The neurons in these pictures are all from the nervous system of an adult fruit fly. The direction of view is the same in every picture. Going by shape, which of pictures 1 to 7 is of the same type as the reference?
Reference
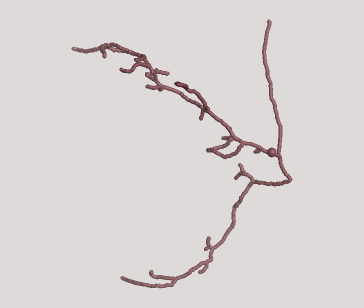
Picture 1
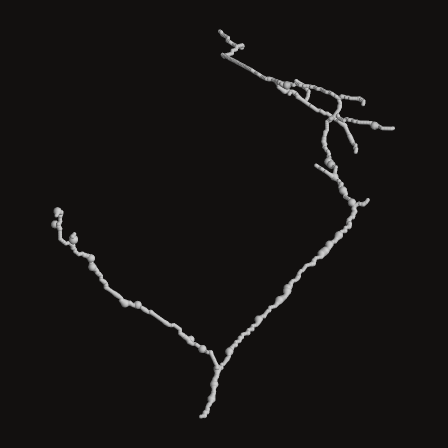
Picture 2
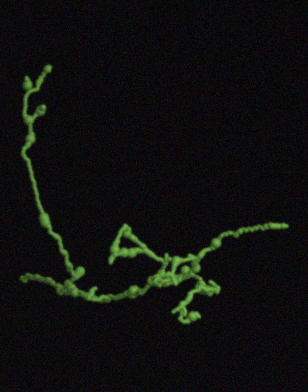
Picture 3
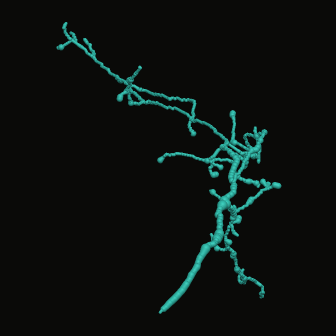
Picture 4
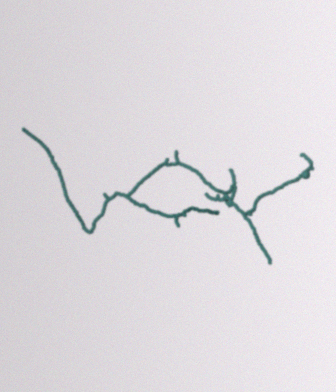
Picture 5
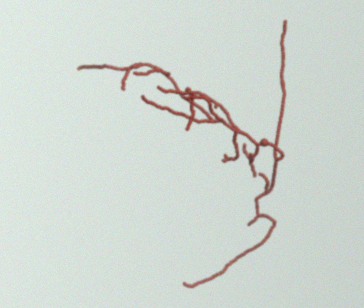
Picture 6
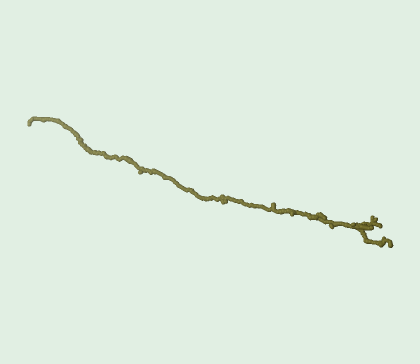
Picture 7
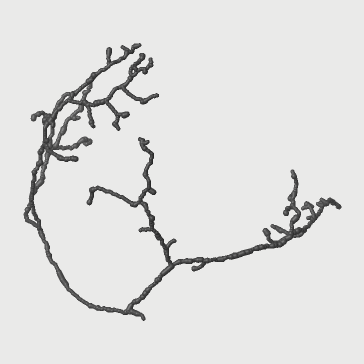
Picture 5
